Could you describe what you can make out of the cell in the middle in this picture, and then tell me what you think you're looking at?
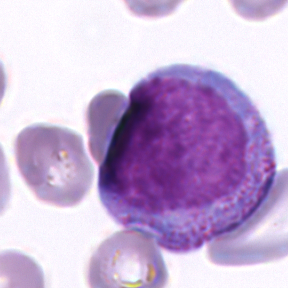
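The outline I see is round and smooth. The nucleus lies off-centre, toward the upper left, and its chromatin is finely granular, with no coarse dark clumps. Fine reddish-purple granules are scattered through the cytoplasm. This one is a promyelocyte.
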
